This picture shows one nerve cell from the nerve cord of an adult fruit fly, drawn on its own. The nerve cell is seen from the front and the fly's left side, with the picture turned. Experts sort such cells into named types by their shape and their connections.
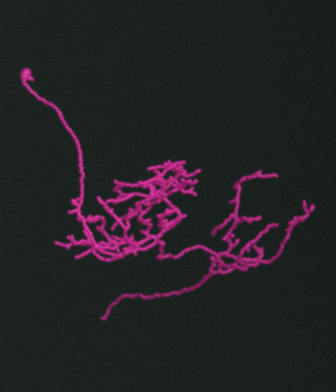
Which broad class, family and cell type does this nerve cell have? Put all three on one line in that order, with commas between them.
nerve-cord intrinsic neuron, hemilineage 06A, IN06A047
